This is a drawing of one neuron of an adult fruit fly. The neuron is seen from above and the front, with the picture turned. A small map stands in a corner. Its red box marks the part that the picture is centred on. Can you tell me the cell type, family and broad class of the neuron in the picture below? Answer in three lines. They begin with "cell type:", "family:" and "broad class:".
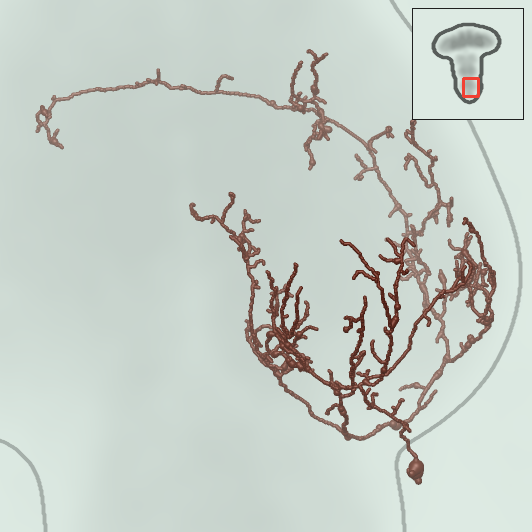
cell type: IN19A060_d
family: hemilineage 19A
broad class: nerve-cord intrinsic neuron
